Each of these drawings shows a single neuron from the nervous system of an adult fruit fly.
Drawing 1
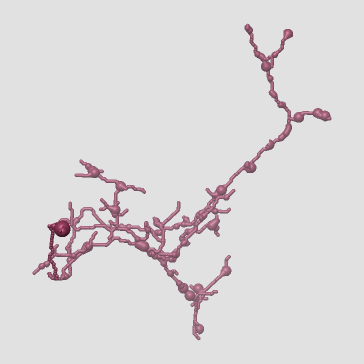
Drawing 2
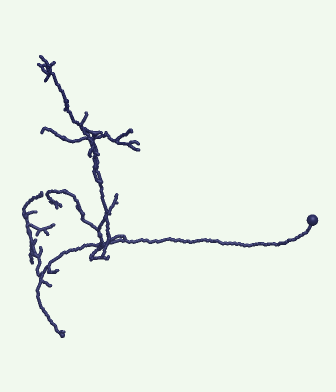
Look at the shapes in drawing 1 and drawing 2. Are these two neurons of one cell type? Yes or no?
no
